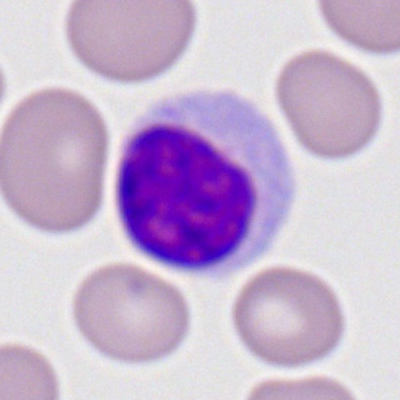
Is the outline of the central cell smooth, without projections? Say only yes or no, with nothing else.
Yes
